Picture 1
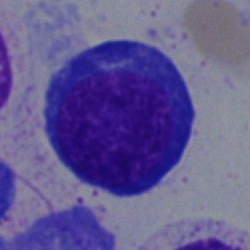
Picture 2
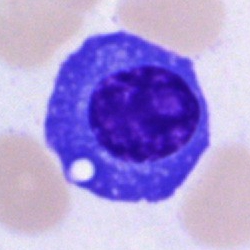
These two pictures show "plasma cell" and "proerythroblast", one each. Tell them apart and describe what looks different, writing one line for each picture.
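Picture 1 – proerythroblast. The nucleus fills most of the cell, leaving a narrow rim of cytoplasm.
Picture 2 – plasma cell. The cytoplasm is plentiful, forming a broad rim that is widest on the left side of the nucleus.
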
